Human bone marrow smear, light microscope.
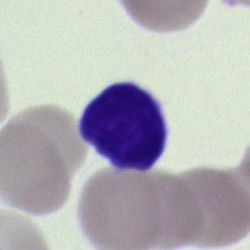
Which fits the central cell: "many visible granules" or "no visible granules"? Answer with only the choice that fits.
No visible granules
